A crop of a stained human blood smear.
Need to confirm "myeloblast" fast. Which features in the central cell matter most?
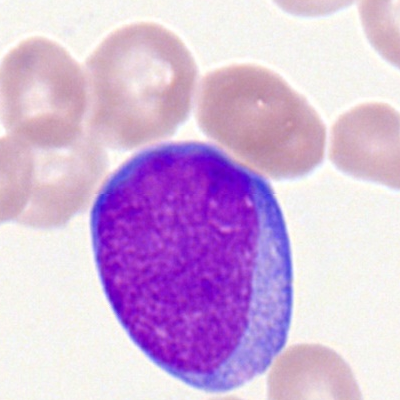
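The cell shown is a myeloblast.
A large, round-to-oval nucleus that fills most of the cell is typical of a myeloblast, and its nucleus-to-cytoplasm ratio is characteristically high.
Here the nucleus fills most of the cell, which agrees with that description.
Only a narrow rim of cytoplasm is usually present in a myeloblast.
In this cell the cytoplasm forms a crescent, lying mainly on the right side. The chromatin is finely stippled and evenly spread, without coarse dark clumps, and no distinct granules are seen in the cytoplasm.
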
